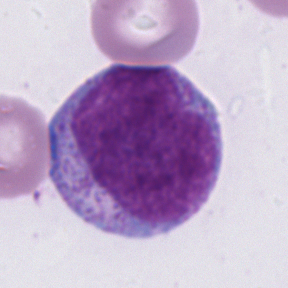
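Promyelocyte in the middle of a stained smear of human peripheral blood. Notice the nucleus shifted off-centre toward the upper right, and the blue-stained cytoplasm. Beside the nucleus on its lower left lies a paler patch of cytoplasm; no vacuoles appear anywhere in it.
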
